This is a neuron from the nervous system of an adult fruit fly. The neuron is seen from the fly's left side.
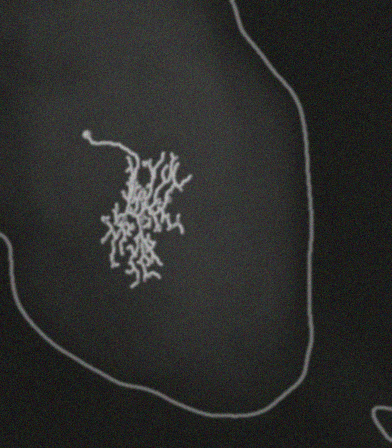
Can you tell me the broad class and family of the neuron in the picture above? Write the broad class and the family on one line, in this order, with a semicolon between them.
optic-lobe intrinsic neuron; Dm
